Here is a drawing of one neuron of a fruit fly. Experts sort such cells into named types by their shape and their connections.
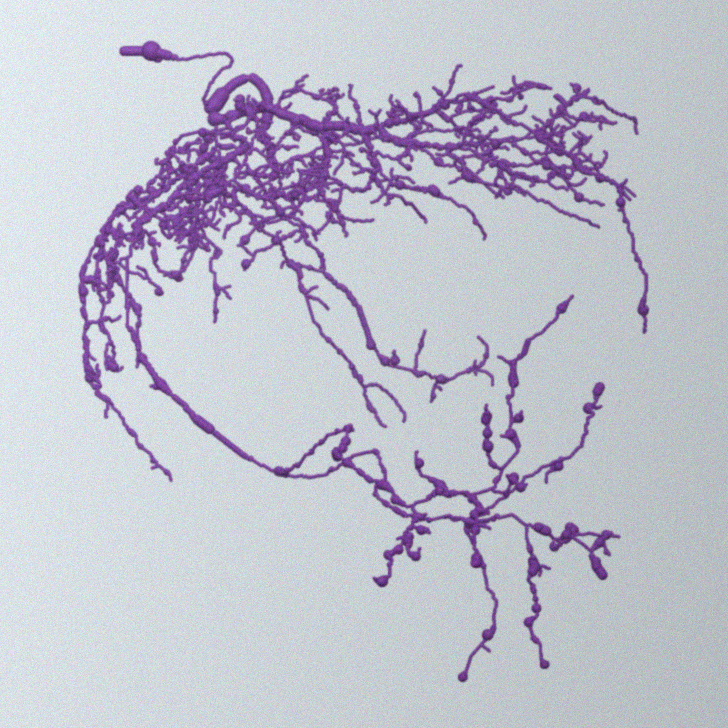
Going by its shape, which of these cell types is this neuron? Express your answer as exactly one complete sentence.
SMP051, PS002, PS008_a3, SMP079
The neuron belongs to cell type SMP051.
